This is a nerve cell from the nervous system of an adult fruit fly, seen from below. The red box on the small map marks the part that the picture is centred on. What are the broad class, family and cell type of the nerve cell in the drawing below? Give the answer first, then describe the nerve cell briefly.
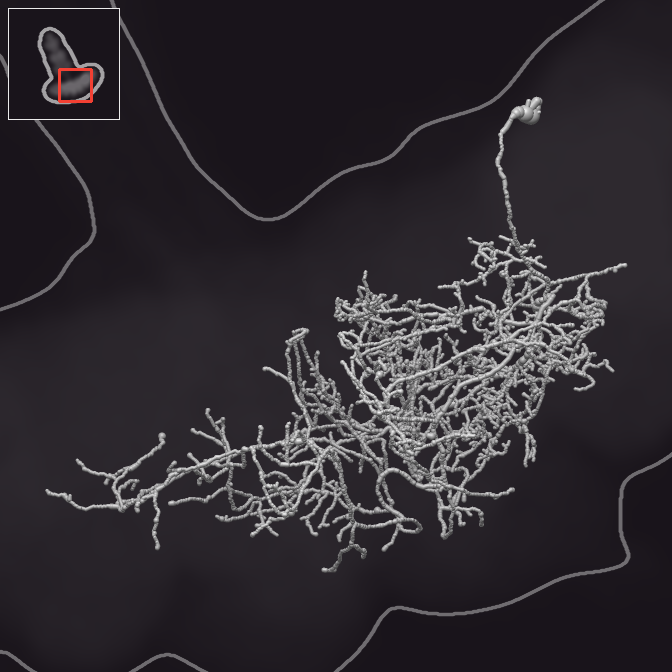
It is a central-brain intrinsic neuron. The family is hemilineage DL1_ventral. It is of cell type SMP709m. Its cell body lies at the upper right of the picture. More than a hundred branch ends can be seen.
